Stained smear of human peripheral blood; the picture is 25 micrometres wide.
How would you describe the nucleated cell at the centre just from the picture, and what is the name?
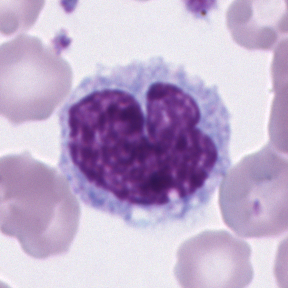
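A deep notch enters the nucleus from the top and folds it into a bean-like shape. The cytoplasm is pale grey-blue and holds a few small clear spaces, most noticeable below the nucleus. The cell border is slightly irregular and fuzzy, not smooth. This cell is a monocyte.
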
